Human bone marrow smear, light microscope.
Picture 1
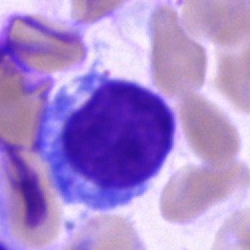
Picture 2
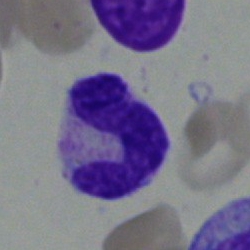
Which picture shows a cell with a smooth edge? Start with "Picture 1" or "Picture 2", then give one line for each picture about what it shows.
Picture 2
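In picture 1: The cell edge is ragged with small projections at the upper left.
In picture 2: The cell outline is roughly round with a smooth edge.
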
